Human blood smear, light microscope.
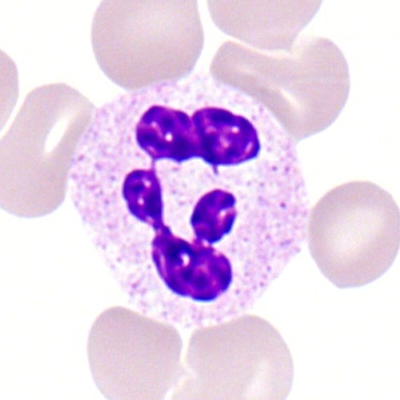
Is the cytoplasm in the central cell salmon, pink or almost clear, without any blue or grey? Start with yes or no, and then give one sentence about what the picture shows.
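Yes. The cytoplasm is abundant and pale pink.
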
